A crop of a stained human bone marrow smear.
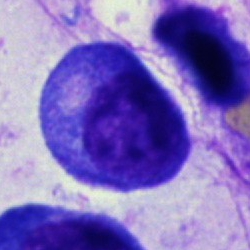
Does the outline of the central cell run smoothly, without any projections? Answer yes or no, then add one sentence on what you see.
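Yes. The cell outline is smooth and rounded.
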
